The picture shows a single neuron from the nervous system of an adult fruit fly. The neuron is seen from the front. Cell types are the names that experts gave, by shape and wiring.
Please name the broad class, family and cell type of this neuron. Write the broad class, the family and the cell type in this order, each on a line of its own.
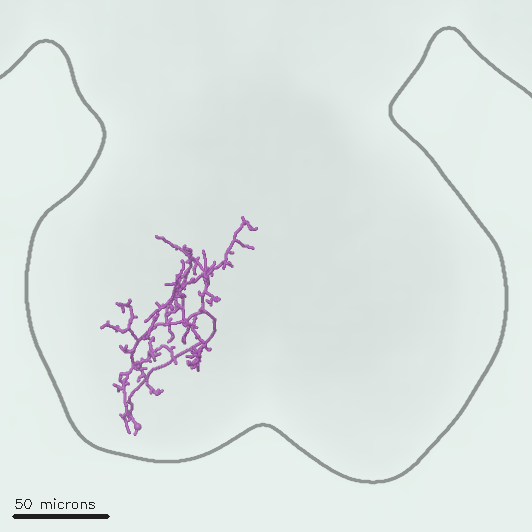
nerve-cord intrinsic neuron
hemilineage 21A
IN21A080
